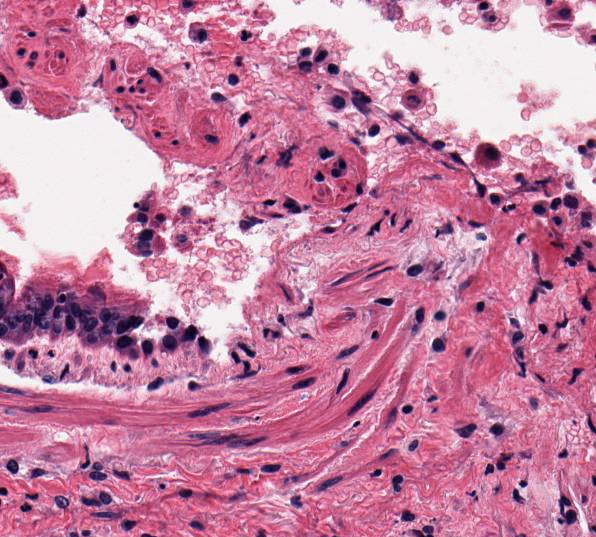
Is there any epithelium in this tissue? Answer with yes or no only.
Yes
